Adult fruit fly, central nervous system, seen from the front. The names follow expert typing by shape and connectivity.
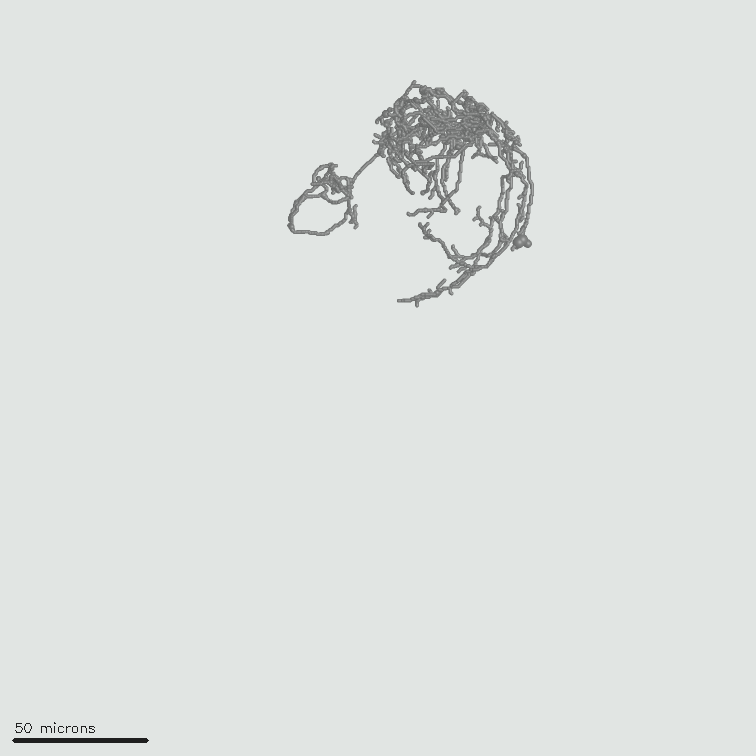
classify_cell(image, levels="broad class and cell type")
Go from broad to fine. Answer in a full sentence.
A nerve-cord intrinsic neuron, type INXXX275.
